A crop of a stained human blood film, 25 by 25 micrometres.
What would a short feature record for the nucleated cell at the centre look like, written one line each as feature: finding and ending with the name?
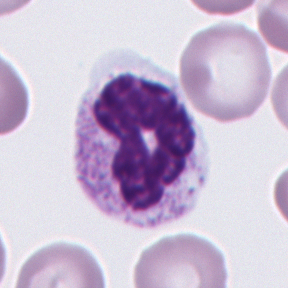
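Nucleus: several connected lobes around a small clear central gap
Nucleoli: none visible
Cytoplasm: pale pinkish-lilac
Granule-free zone: pale, at the top of the cell
Name: segmented neutrophil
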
